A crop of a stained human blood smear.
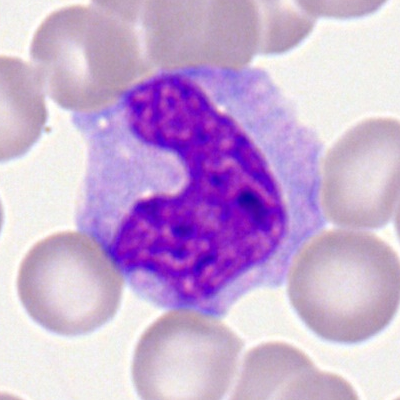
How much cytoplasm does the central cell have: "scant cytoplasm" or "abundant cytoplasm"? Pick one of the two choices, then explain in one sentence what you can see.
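Abundant cytoplasm. The cytoplasm is abundant and pale grey-blue.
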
